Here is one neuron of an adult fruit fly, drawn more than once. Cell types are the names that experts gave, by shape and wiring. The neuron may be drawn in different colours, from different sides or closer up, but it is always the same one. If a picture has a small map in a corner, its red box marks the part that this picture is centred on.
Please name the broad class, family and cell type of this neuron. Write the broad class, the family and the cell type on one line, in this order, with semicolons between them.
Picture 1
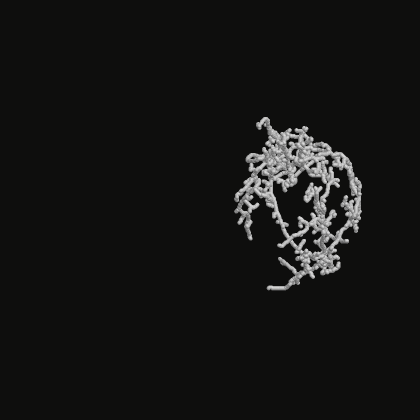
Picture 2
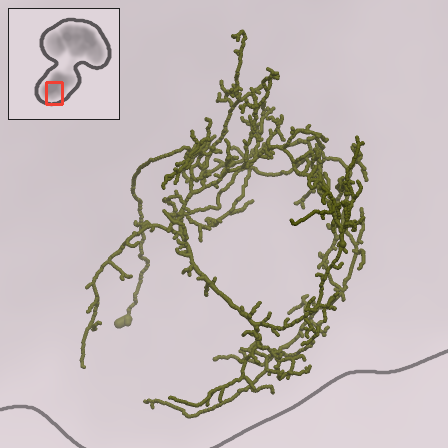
nerve-cord intrinsic neuron; hemilineage 03A; IN03A042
